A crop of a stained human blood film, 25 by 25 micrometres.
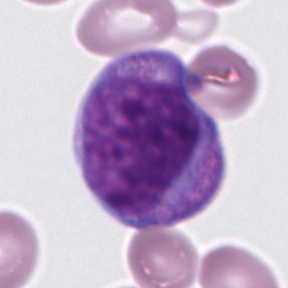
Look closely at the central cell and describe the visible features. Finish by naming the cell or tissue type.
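This cell has a roughly round, smooth outline. Its nucleus sits off-centre, toward the left side. Fine purplish granules are scattered through the cytoplasm, where no vacuoles are visible. It is an atypical promyelocyte.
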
